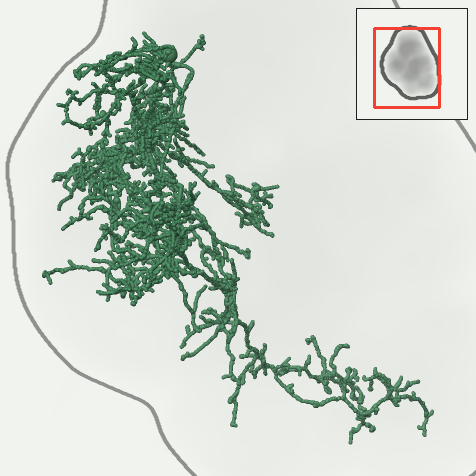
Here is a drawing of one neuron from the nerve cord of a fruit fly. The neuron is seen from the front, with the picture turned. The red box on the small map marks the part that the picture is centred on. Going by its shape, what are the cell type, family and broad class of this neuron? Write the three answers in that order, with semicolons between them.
IN10B003; hemilineage 10B; nerve-cord intrinsic neuron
